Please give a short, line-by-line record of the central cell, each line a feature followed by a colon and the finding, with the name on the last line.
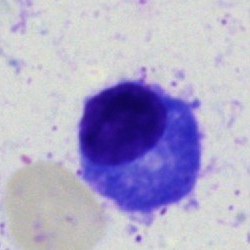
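Nucleus: off-centre, pushed toward the upper left
Chromatin: dense, staining dark purple
Cytoplasm: no distinct granules
Outline: roughly round, edge slightly irregular
Name: plasma cell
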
